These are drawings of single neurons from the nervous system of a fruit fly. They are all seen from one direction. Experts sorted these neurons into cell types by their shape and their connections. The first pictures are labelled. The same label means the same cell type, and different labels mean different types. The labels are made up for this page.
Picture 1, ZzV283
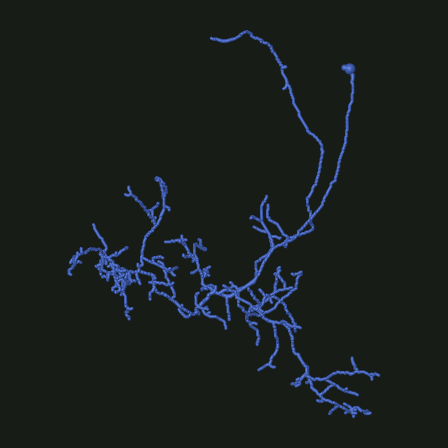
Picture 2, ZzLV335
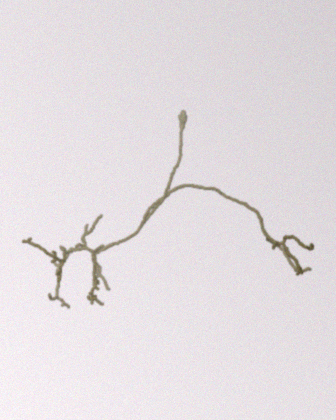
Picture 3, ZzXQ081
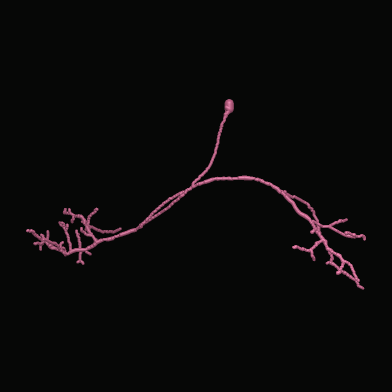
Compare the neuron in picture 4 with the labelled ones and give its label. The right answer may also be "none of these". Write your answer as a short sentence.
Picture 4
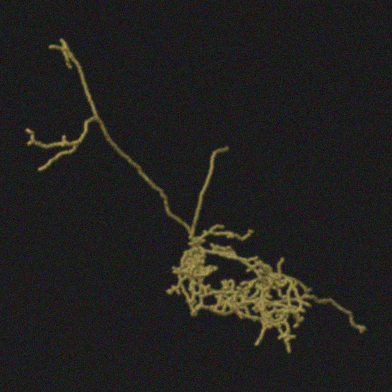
It belongs to none of these.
